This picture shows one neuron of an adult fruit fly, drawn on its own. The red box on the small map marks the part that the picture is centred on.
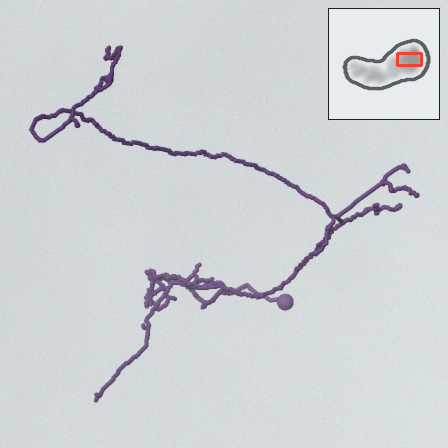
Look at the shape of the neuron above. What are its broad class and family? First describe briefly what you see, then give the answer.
As drawn here it is about as wide as it is tall. It is a central-brain intrinsic neuron. Its family is hemilineage AOTUv3_ventral.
